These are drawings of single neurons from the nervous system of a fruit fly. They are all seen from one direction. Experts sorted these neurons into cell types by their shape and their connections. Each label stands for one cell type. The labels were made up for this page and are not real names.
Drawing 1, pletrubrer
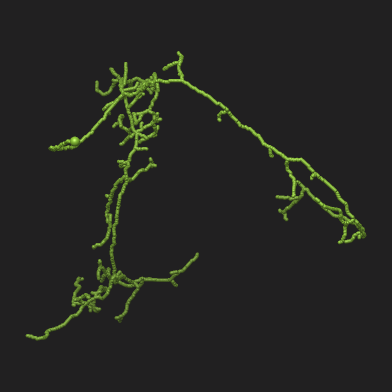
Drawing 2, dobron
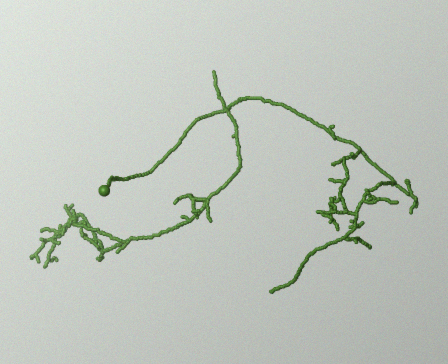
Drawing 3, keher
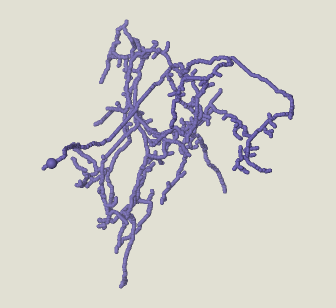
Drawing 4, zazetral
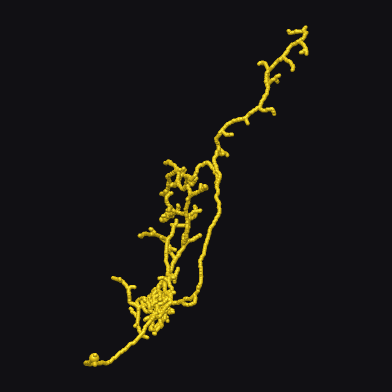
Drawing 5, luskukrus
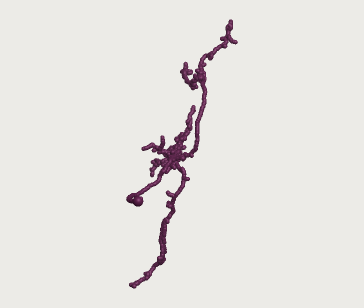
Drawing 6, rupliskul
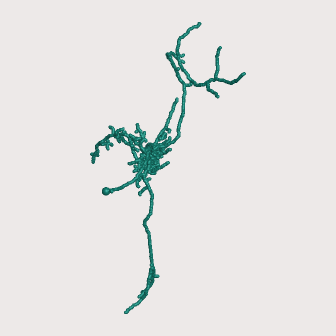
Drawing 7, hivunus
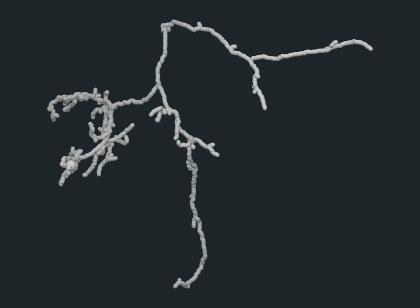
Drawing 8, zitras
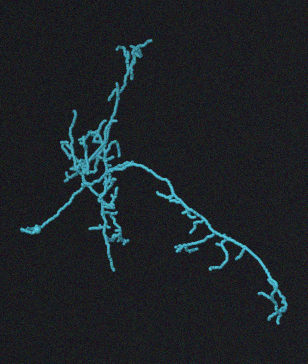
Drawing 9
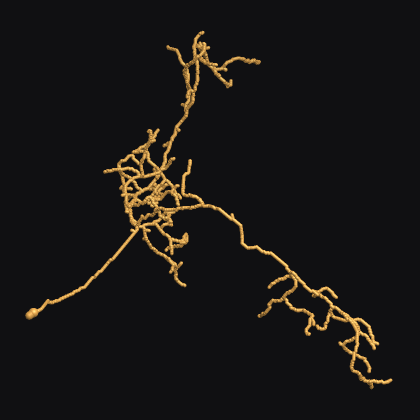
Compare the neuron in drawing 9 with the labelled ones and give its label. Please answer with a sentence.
It belongs to zitras.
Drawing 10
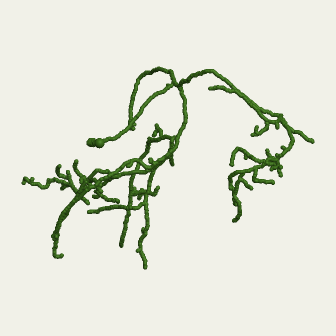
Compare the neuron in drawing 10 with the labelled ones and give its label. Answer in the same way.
It belongs to dobron.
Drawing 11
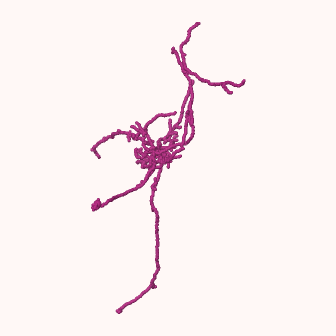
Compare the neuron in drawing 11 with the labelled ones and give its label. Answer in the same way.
It belongs to rupliskul.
